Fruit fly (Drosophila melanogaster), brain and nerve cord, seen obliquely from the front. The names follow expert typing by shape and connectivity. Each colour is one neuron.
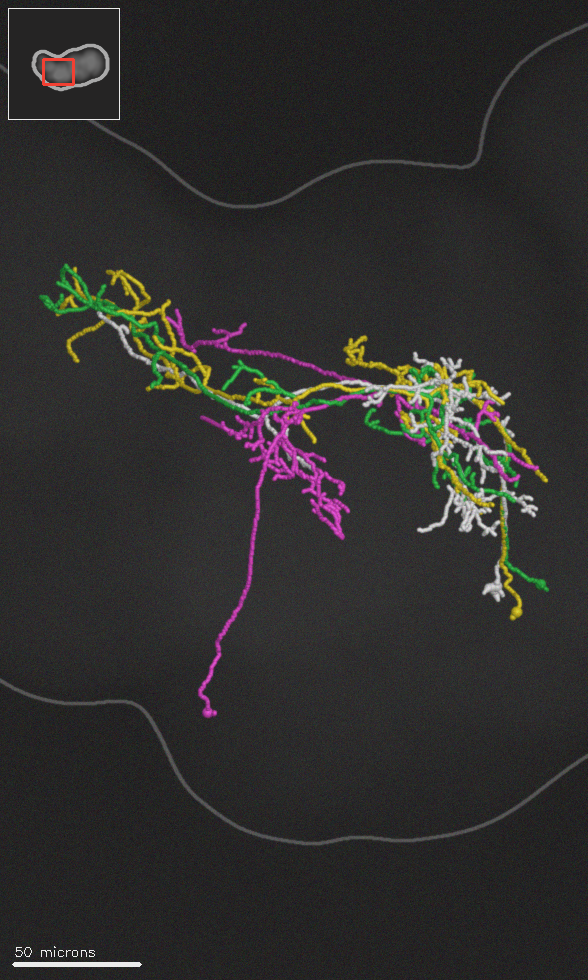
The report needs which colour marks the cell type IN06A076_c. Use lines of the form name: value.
colour: yellow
